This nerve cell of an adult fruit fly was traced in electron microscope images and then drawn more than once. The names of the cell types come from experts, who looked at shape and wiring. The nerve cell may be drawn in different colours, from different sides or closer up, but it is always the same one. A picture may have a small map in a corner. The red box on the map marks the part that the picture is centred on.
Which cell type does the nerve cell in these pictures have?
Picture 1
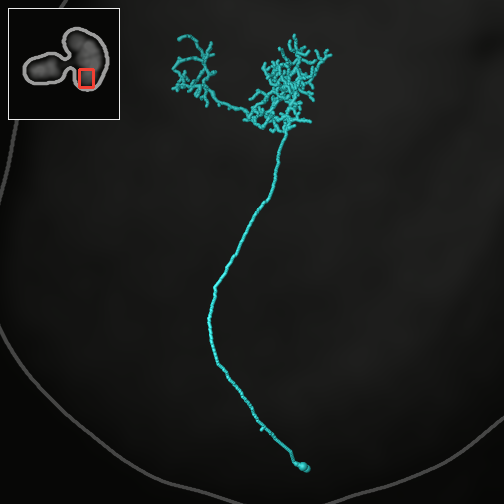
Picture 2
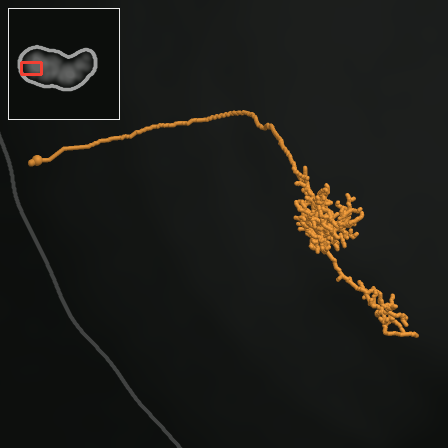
Tm24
